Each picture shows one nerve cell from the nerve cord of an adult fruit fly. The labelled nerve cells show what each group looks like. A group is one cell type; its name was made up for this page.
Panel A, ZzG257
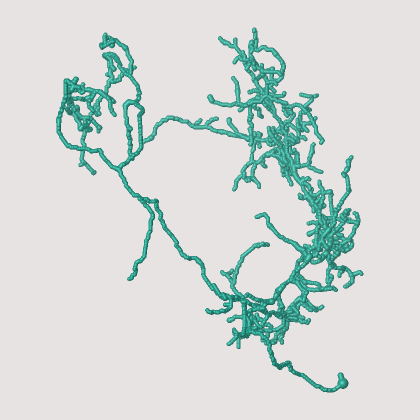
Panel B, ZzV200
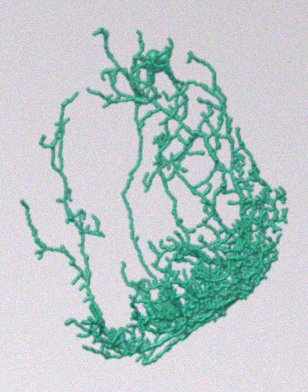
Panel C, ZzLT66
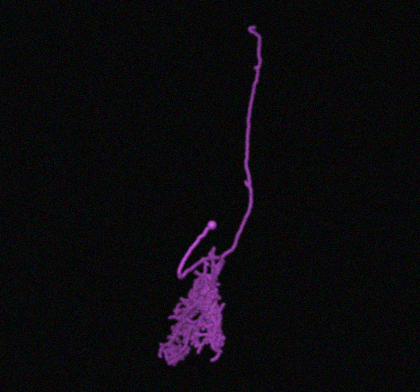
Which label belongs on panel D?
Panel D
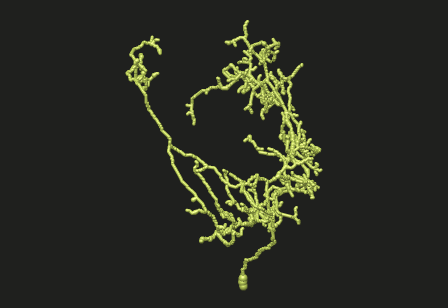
ZzG257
